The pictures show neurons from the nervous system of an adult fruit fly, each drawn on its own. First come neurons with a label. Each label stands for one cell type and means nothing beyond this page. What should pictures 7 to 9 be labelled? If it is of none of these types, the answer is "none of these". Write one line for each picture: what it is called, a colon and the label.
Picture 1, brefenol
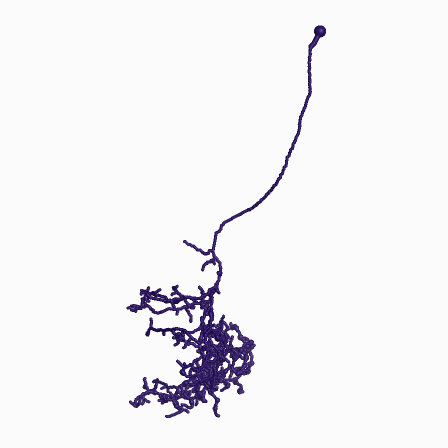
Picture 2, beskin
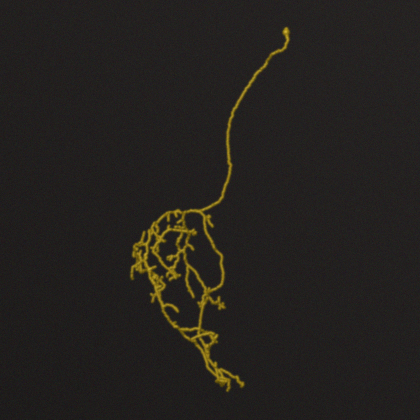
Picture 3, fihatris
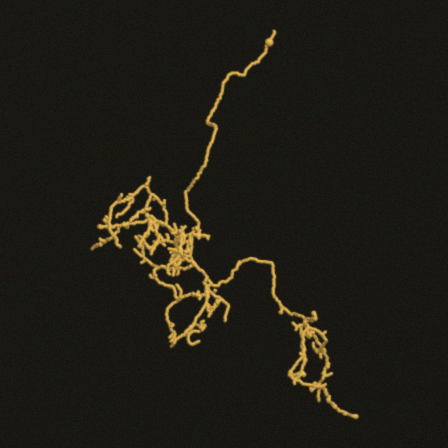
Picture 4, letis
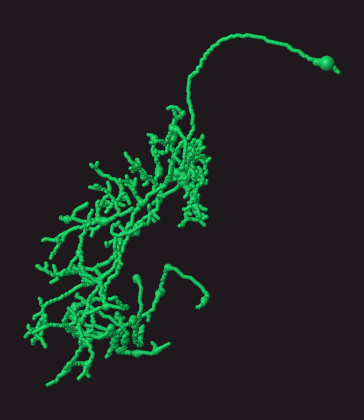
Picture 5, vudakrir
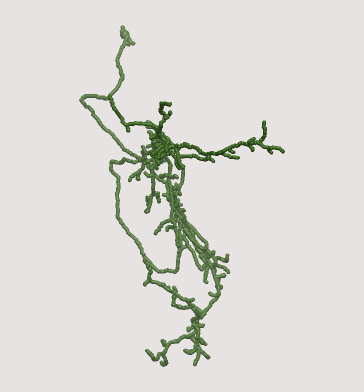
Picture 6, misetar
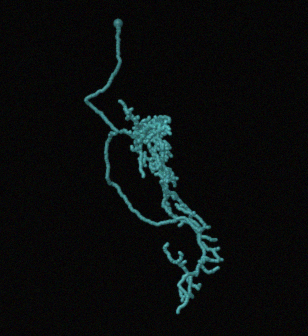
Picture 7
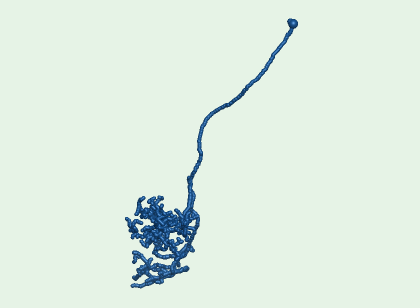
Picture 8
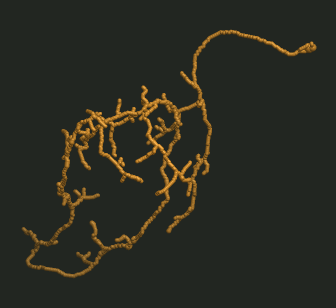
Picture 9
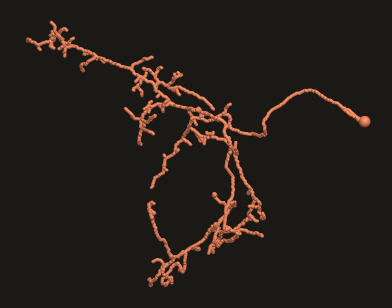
7: none of these
8: beskin
9: misetar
